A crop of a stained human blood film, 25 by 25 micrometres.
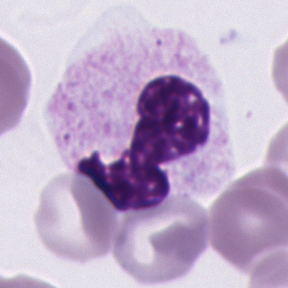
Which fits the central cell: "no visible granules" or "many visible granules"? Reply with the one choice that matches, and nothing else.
Many visible granules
